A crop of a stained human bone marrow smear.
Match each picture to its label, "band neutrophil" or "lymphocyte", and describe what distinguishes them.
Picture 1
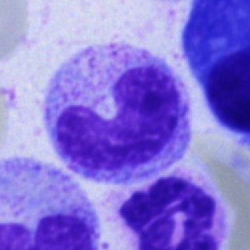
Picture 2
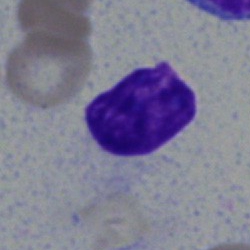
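Picture 1 is a band neutrophil; picture 2 is a lymphocyte. The band neutrophil has a round, smooth outline and a kidney-shaped nucleus with a deep notch opening toward the top of the cell. Its cytoplasm is pale lilac-blue, and no nucleoli are visible in its nucleus. In the lymphocyte, by contrast, no distinct rim of cytoplasm is visible around the nucleus, and a small knob projects from the upper right edge.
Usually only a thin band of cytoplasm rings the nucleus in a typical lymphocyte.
The lymphocyte's chromatin is deep purple and mottled with lighter patches, and no granules are seen over the cell. No vacuoles are seen in either cell, and the background of picture 2 is sprinkled with fine blue-violet dots.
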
